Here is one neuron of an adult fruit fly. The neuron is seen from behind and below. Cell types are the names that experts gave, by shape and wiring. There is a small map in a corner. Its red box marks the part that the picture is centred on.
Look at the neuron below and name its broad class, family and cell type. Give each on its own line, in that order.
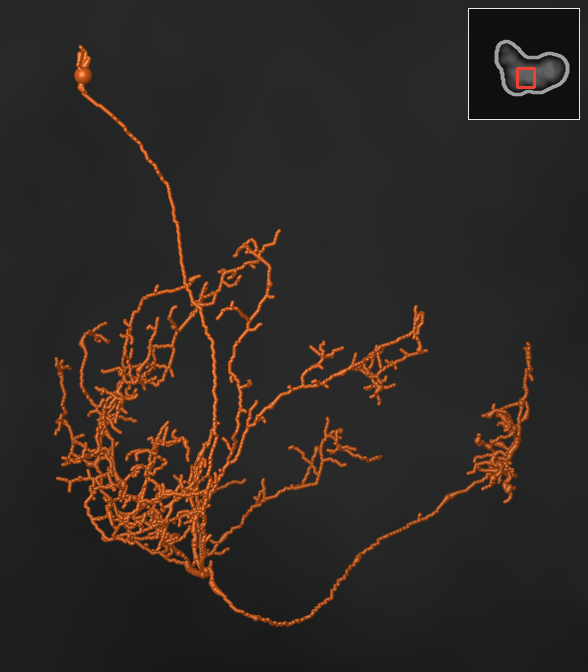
central-brain intrinsic neuron
hemilineage VLPp1
CB3863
